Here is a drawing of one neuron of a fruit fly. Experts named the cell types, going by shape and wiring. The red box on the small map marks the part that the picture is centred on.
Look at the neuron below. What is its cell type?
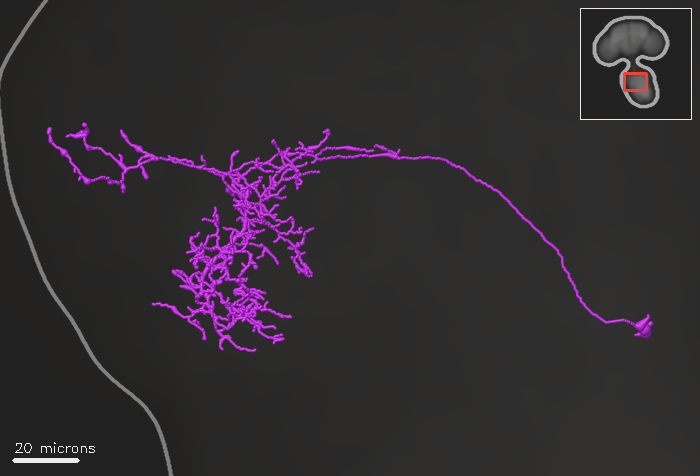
IN12B027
